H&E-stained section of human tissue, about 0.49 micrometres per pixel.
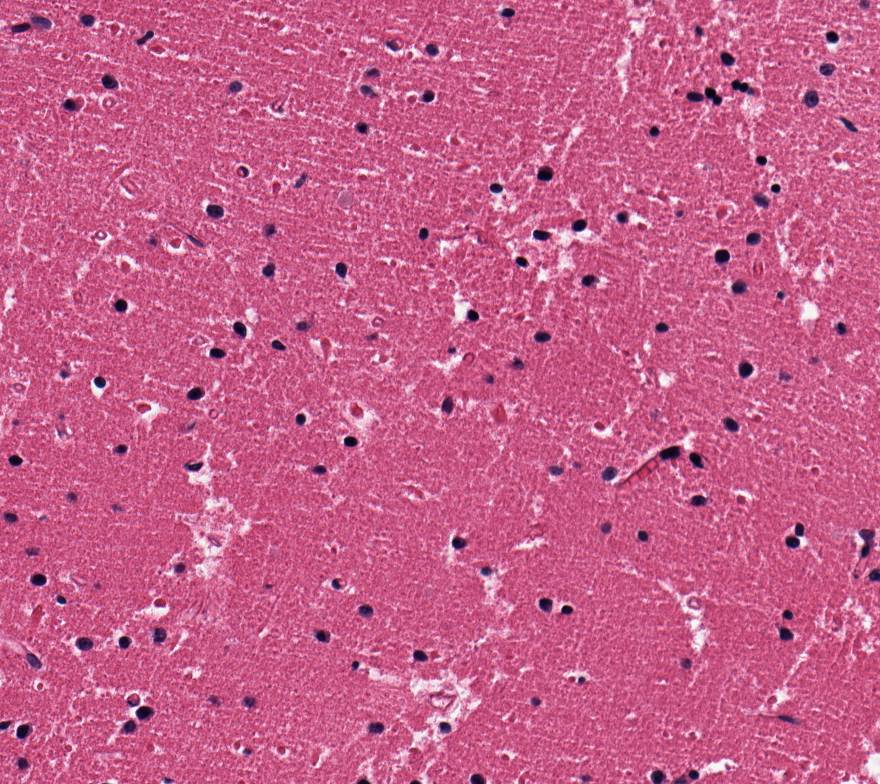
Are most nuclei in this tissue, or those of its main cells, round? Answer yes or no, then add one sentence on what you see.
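Yes. Most nuclei are small, round and dark-staining, with little cytoplasm visible around them.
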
